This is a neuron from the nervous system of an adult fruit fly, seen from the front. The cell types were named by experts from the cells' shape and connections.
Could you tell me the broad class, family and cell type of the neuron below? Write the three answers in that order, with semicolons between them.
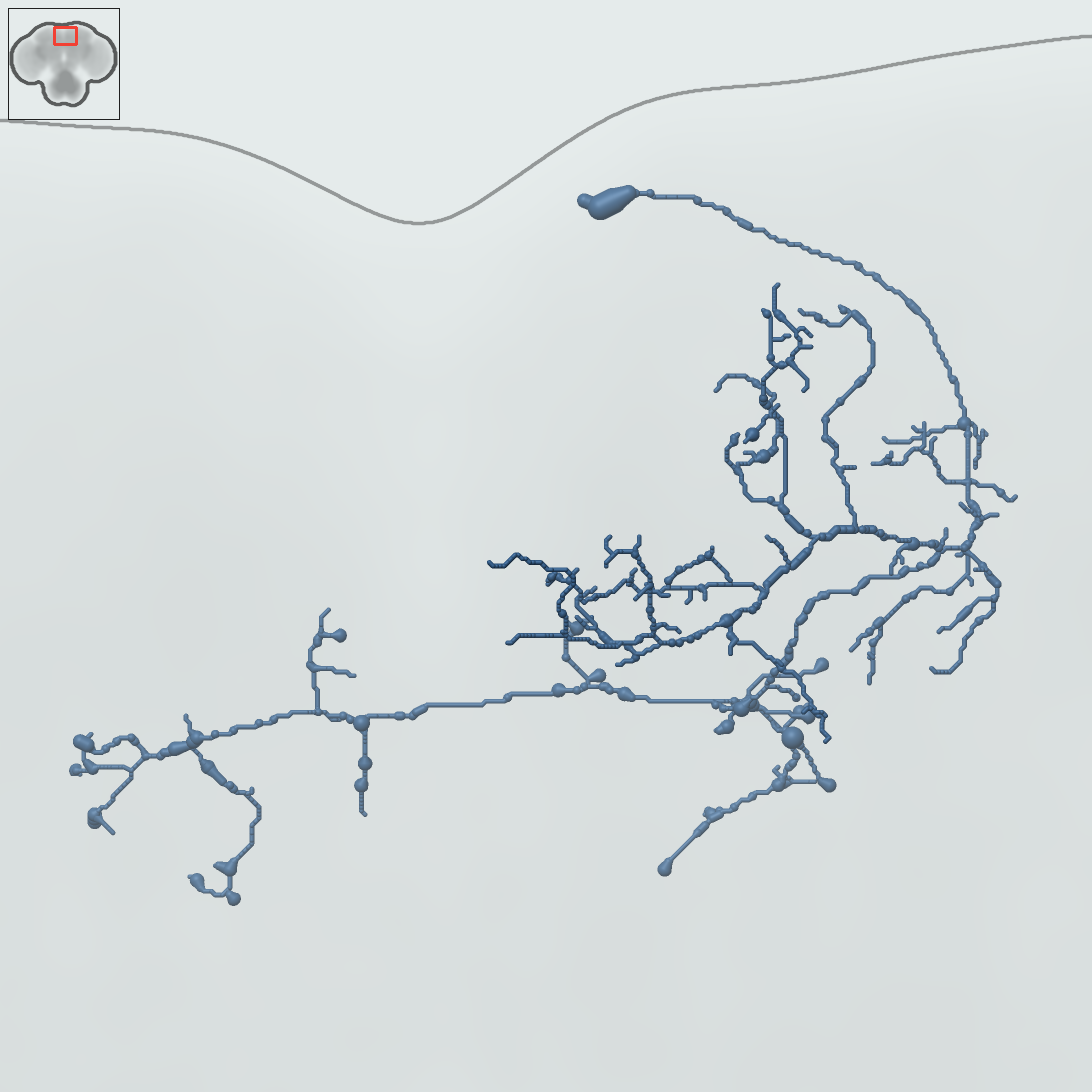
central-brain intrinsic neuron; hemilineage SMPp&v1_posterior; SMP452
